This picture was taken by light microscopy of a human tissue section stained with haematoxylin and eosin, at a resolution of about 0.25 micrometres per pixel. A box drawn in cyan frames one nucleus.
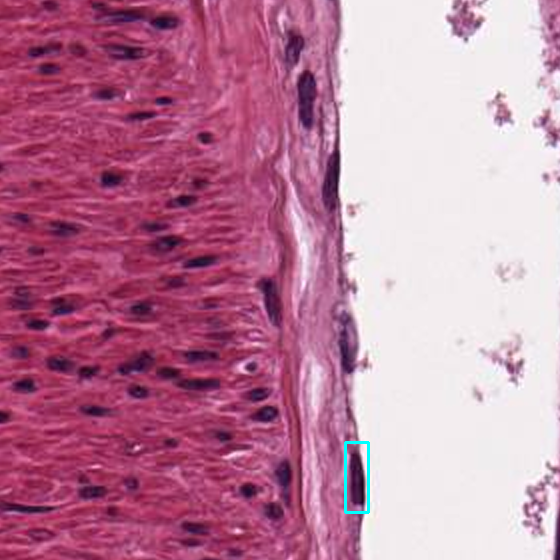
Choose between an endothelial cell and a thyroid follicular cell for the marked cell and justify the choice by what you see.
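The marked cell is an endothelial cell. The nucleus is elongated and flattened, lying lengthwise along the edge of the tissue that faces the empty lumen. The nucleus stains dark purple, darker than most of the nuclei in the muscular wall to its left. Little cytoplasm can be made out around the nucleus; the cell forms only a thin pink sliver that bulges slightly into the lumen. The cell sits on the innermost surface of the wall, directly on top of wavy pale pink fibres, with the clear lumen immediately to its right.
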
